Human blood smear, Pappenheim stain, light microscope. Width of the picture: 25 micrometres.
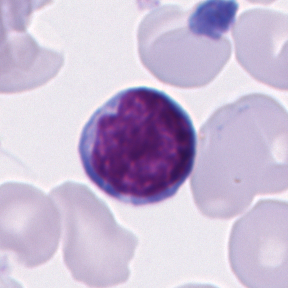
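Typical lymphocyte: central cell, about 10 micrometres across. Nucleus round, small notch at upper left, filling about 80% of the cell's area. Chromatin dark purple, coarsely clumped. Cytoplasm blue, only a thin rim, widest on the left side.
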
